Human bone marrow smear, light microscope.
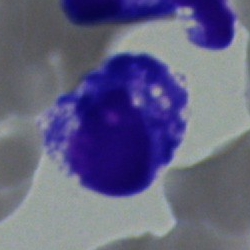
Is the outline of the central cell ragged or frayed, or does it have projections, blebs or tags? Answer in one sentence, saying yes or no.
Yes, what the cell shows is a rough outline, frayed or with projections, blebs or tags.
